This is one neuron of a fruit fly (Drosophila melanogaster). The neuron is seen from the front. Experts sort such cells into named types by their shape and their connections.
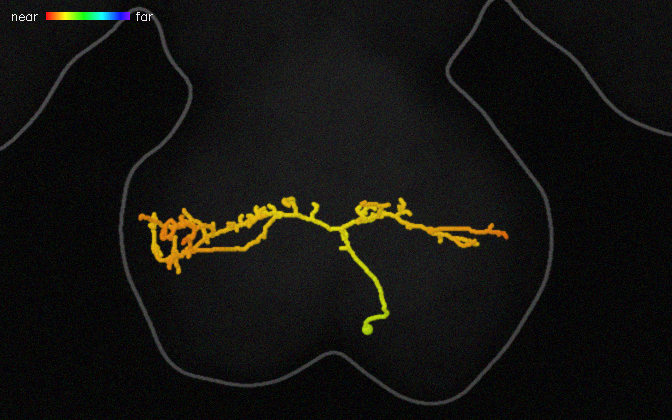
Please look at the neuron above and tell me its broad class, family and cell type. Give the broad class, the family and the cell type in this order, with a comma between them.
nerve-cord intrinsic neuron, hemilineage 12B, IN12B083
